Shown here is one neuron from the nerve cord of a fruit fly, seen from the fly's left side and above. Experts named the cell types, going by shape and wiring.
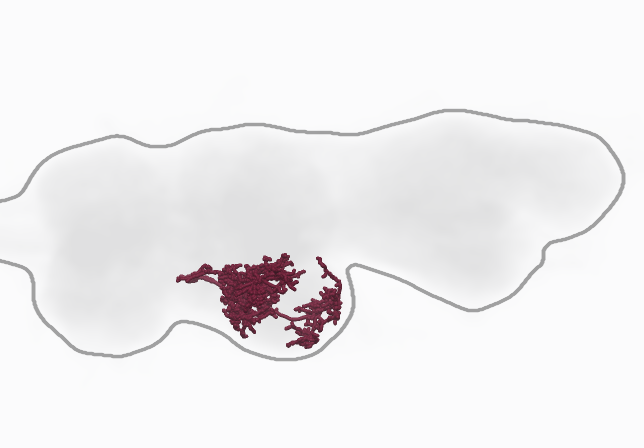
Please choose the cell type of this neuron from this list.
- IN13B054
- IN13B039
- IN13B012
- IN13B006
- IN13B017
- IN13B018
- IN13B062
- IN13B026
IN13B006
